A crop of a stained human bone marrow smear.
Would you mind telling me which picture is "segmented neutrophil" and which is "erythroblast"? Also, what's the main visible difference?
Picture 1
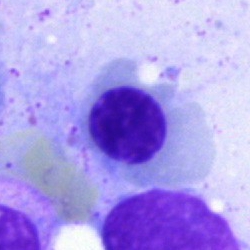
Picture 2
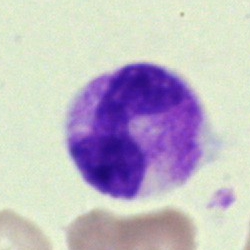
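Look first at picture 1: that cell is the erythroblast, and picture 2 shows the segmented neutrophil. Notice how the erythroblast's outline is irregular, with rounded bulges of cytoplasm around its edge, while the segmented neutrophil has a round, smooth outline. Now compare the cytoplasm: in the erythroblast it is pale grey-blue with no visible granules, whereas in the segmented neutrophil granules fill much of it.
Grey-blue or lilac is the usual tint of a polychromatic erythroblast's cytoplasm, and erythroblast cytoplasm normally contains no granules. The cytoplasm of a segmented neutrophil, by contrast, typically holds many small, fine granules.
In the erythroblast the nucleus sits off-centre, toward the upper left. The chromatin won't help you tell them apart, because in both it is dense and dark purple, with slight mottling in the erythroblast. Neither nucleus shows a distinct nucleolus.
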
